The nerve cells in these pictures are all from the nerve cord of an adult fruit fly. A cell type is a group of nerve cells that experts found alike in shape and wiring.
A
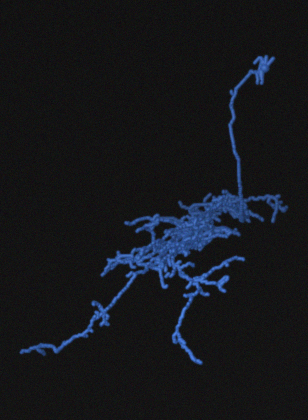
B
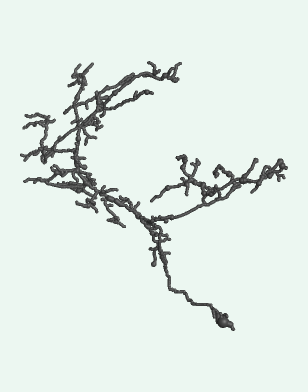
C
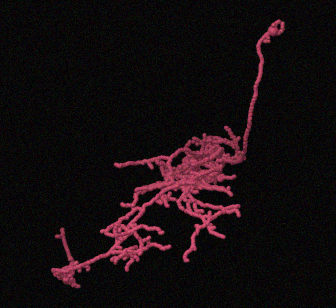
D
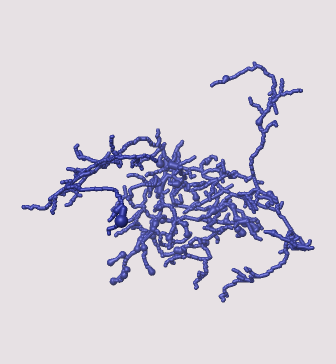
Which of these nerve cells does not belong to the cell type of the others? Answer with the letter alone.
B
